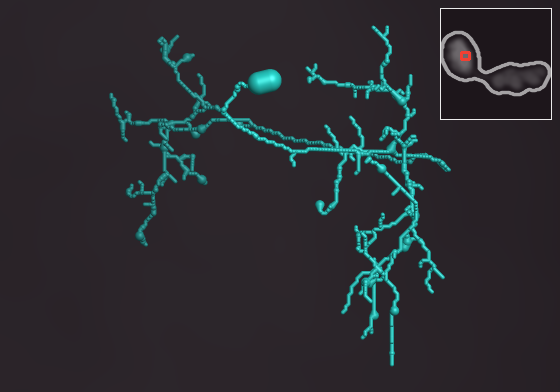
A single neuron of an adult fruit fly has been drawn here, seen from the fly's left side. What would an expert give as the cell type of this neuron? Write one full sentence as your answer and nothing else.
A cell of type Tm35 is what this neuron is.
